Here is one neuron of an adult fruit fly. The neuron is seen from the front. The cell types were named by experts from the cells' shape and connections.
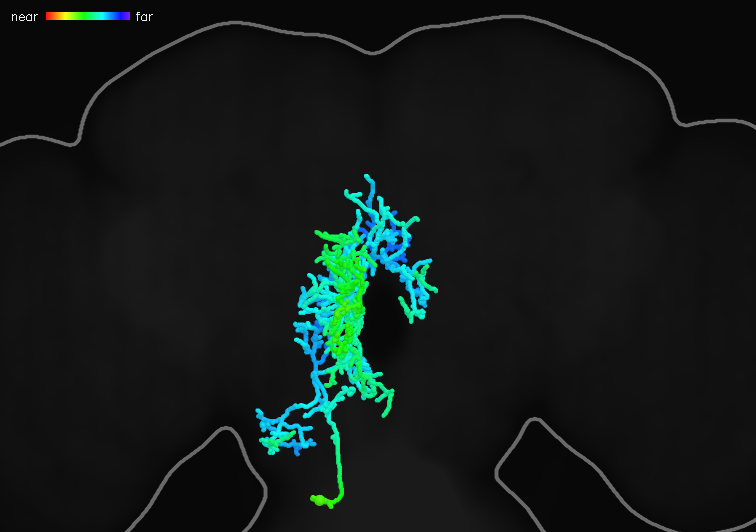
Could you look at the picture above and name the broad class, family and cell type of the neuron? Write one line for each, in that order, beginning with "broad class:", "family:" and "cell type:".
broad class: central-brain intrinsic neuron
family: hemilineage MX3
cell type: CB0609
